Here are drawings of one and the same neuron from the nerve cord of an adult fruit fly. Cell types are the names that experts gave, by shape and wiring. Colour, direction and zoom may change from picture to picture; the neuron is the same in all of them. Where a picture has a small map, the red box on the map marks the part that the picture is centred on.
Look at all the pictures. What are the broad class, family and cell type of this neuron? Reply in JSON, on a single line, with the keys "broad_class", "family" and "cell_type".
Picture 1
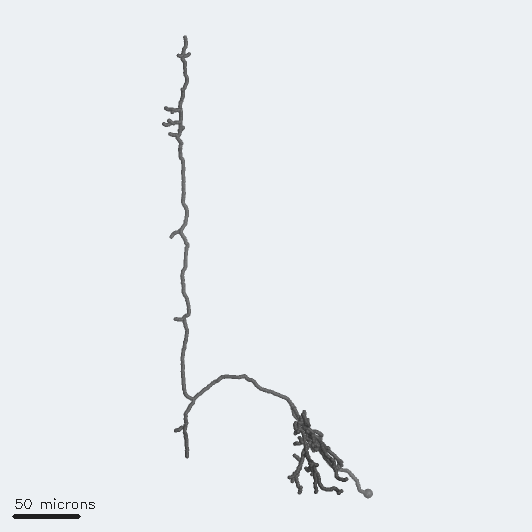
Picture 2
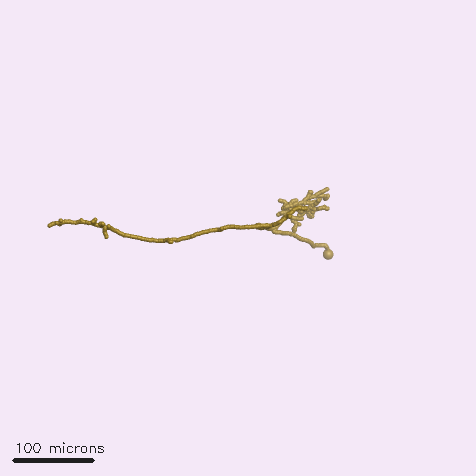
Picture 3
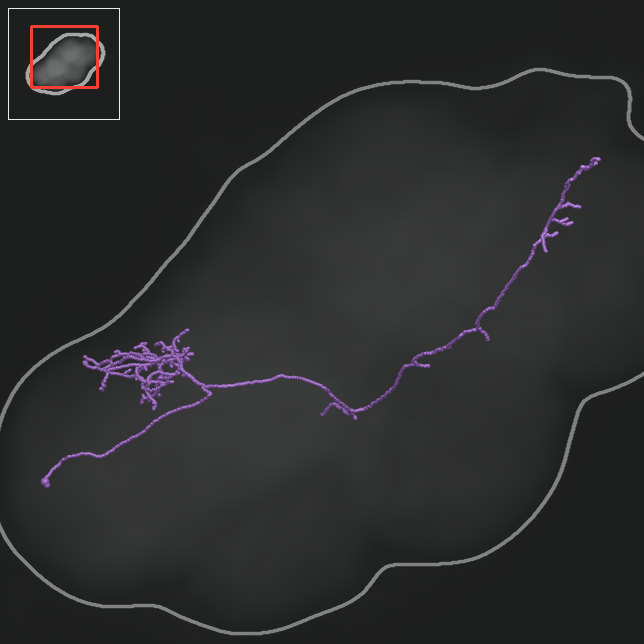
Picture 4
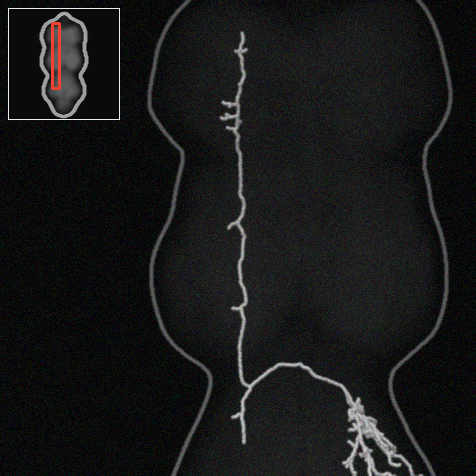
{"broad_class": "nerve-cord intrinsic neuron", "family": "hemilineage 08B", "cell_type": "IN08B082"}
